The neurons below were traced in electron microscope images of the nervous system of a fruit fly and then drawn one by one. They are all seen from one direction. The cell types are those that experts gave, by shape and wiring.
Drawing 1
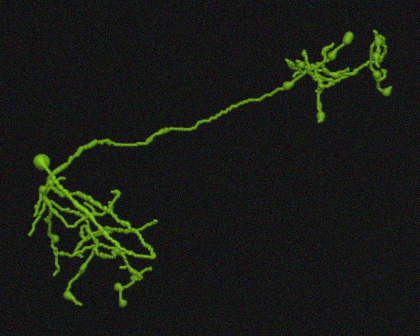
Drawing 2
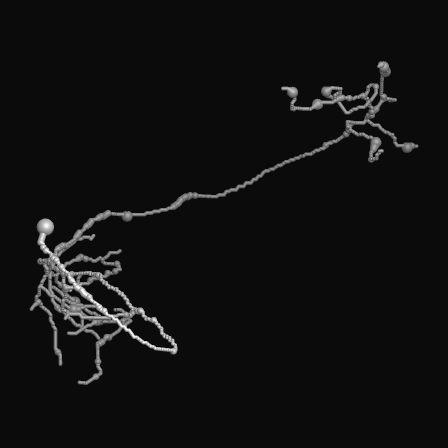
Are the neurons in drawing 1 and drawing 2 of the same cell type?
yes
